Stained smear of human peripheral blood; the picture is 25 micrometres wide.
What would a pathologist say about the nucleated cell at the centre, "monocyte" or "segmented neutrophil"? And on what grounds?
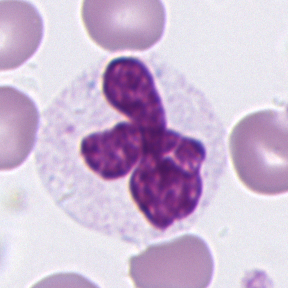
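It's a segmented neutrophil.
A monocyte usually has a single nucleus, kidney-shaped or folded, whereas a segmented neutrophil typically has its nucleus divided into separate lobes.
This nucleus is divided into several lobes joined to one another, and that is what decides it. Otherwise, the chromatin is dark purple and coarsely clumped, the cytoplasm has a sprinkling of fine, faint granules, and the surface is smooth with no projections.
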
